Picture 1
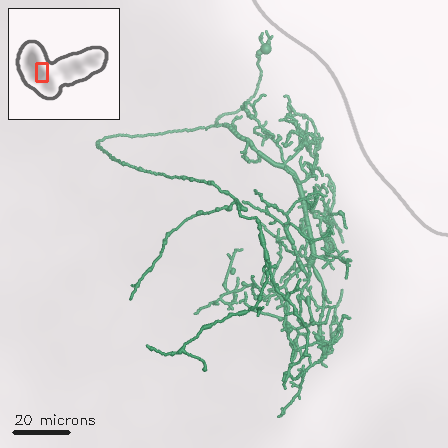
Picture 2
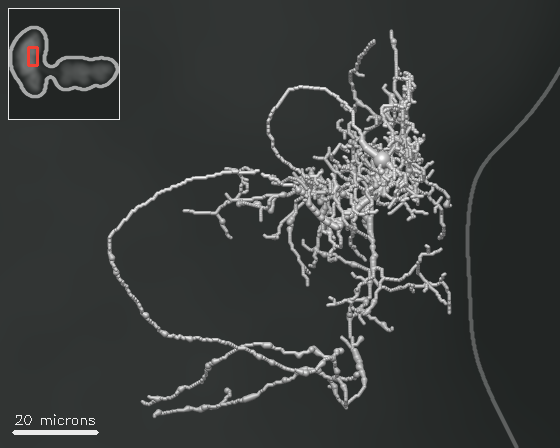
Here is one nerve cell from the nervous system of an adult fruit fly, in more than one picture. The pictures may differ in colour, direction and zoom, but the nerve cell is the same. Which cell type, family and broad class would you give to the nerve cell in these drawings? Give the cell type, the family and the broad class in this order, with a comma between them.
PS220, hemilineage PSp2, central-brain intrinsic neuron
